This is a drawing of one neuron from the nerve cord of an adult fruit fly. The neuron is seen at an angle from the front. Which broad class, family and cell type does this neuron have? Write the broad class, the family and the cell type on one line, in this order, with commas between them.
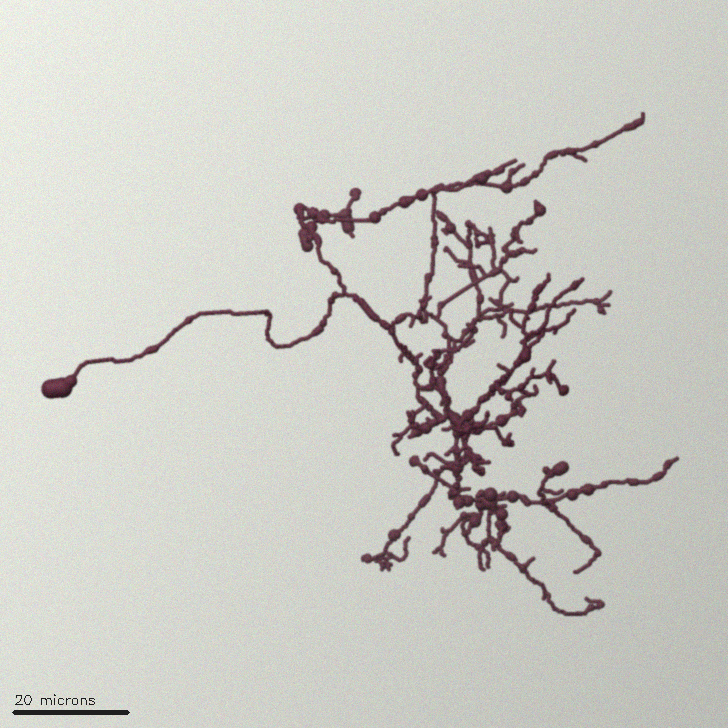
nerve-cord intrinsic neuron, hemilineage 16B, IN16B122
